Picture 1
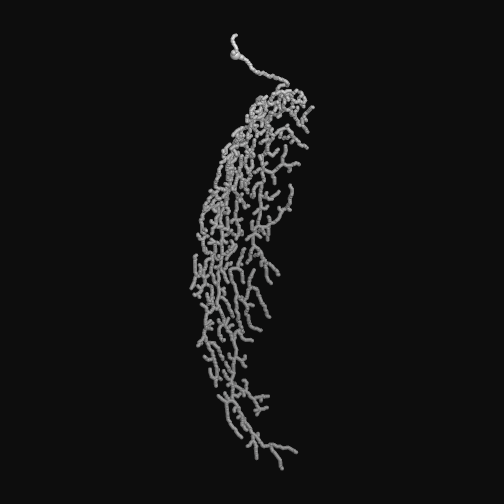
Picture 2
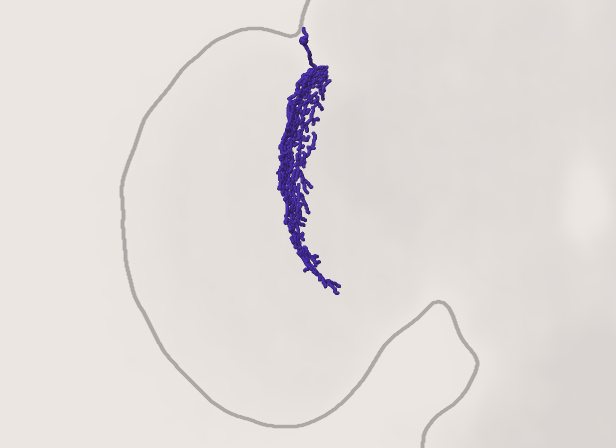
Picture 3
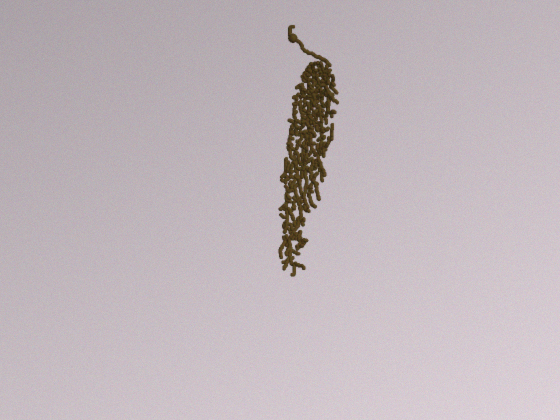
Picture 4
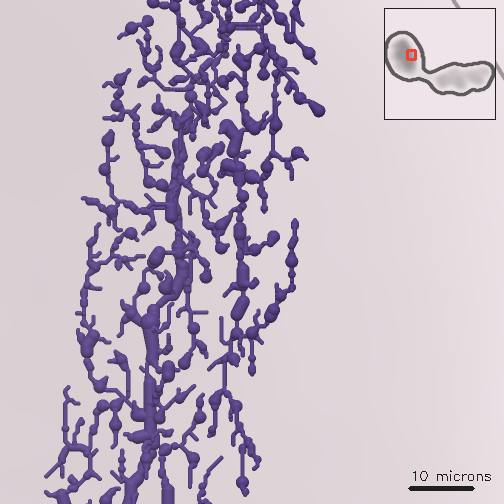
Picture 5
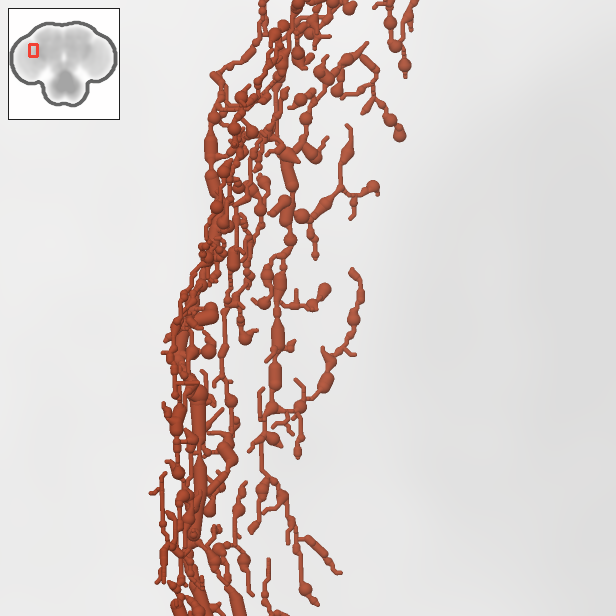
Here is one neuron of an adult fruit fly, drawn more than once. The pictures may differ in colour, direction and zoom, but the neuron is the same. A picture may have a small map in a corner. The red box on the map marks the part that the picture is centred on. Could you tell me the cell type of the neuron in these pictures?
Li28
